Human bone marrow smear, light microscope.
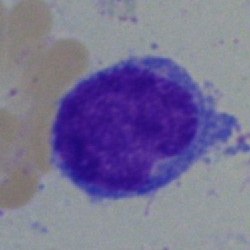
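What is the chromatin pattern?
It is finely granular and stains deep purple.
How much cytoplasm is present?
A scant blue rim, widest on the right side of the cell.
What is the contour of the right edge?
It is ragged, with irregular blue projections.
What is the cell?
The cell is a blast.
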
